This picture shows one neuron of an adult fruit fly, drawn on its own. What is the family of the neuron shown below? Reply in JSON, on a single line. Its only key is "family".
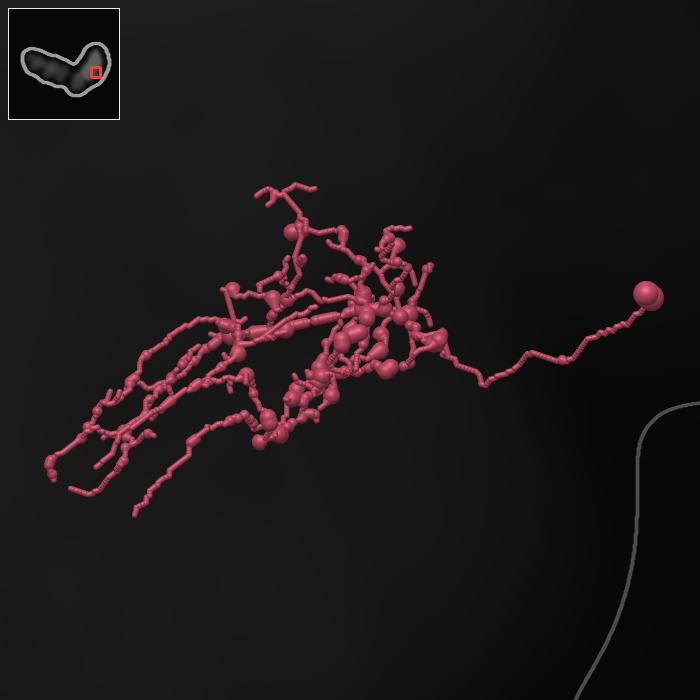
{"family": "hemilineage TRdl_b"}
